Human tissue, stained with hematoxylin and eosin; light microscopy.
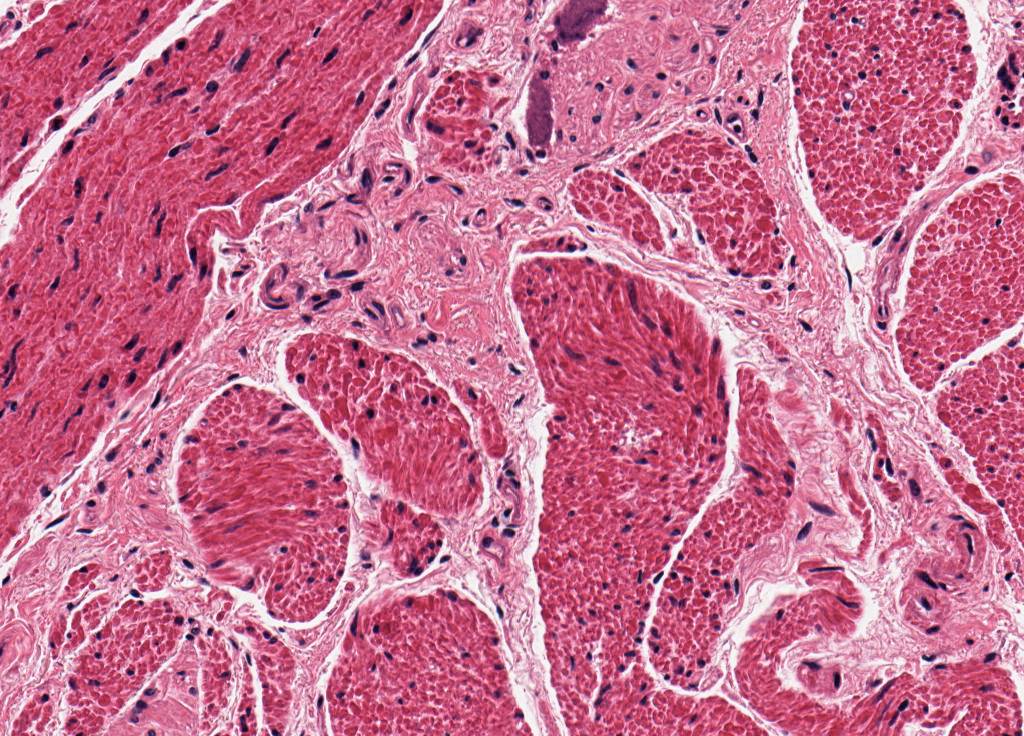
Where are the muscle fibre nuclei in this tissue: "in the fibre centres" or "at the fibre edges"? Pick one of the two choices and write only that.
In the fibre centres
